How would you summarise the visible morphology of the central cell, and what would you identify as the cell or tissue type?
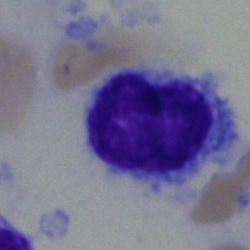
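Look at the nucleus: it fills most of the cell, and a notch in its upper edge makes it kidney-like. The cytoplasm is a thin rim, widest on the right. The border is ragged, with small fringe-like projections. This is a hairy cell.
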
